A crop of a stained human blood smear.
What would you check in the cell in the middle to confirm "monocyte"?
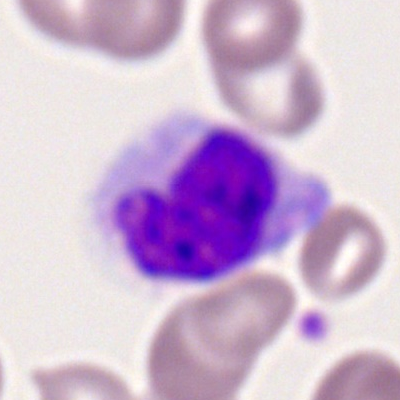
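This monocyte has an outline that is irregular rather than round. Its nucleus is likewise irregular in shape, with folds and indentations. The chromatin is dark purple, with darker clumped areas. Around the nucleus, the cytoplasm is pale blue.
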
